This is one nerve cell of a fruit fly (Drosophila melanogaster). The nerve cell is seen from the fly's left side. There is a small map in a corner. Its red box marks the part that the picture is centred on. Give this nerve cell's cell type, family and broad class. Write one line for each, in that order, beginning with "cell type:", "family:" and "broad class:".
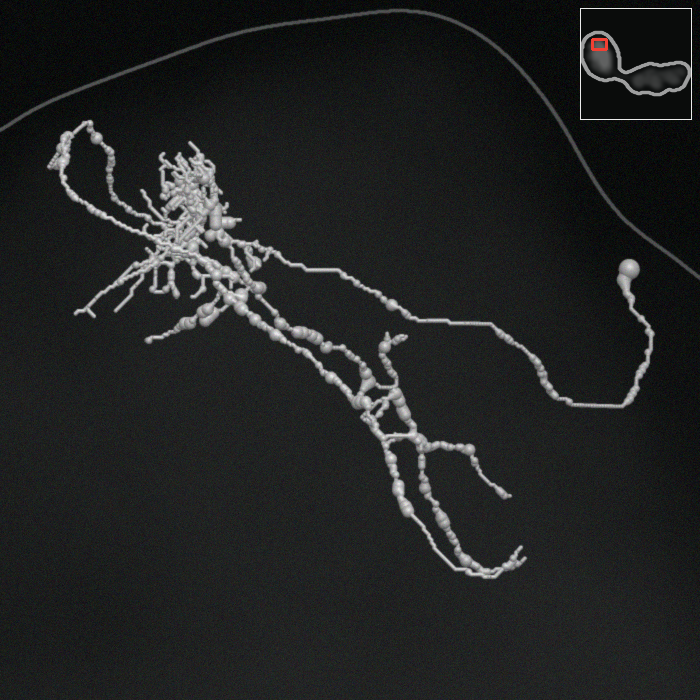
cell type: MBON17-like
family: hemilineage DL1_dorsal
broad class: central-brain intrinsic neuron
